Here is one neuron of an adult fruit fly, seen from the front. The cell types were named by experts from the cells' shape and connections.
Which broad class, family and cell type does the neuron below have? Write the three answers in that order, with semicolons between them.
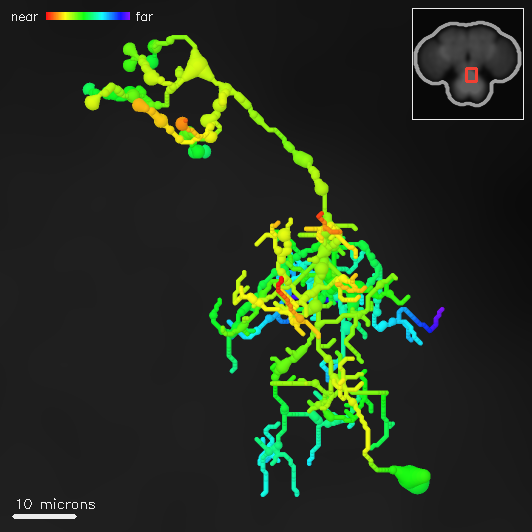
nerve-cord intrinsic neuron; hemilineage 06A; IN06A106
